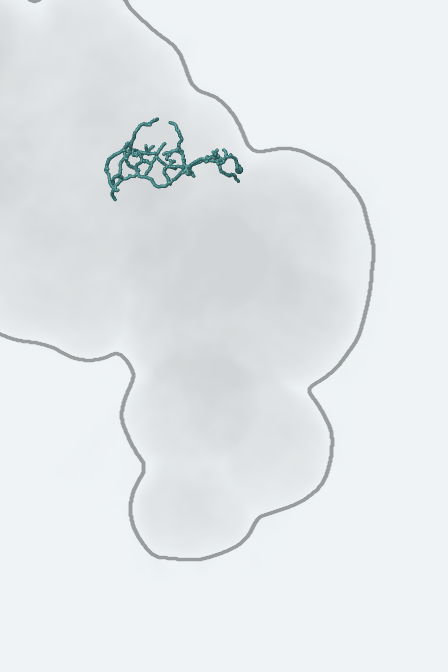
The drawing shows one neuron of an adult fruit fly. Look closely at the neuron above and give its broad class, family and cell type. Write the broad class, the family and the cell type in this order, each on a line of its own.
nerve-cord intrinsic neuron
hemilineage 04B
IN04B085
